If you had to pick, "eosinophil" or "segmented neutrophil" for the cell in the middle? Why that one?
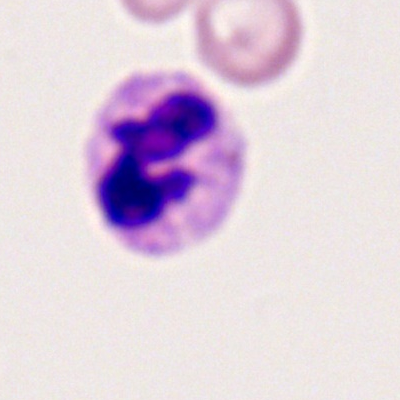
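It's a segmented neutrophil, not an eosinophil. Look first at the granules: fine, faint and pinkish.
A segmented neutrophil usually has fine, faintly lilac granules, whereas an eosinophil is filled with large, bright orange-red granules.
These fine, faint granules side with the neutrophil. Next, the nucleus: several lobes joined by narrower parts.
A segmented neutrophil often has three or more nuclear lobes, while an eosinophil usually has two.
Several lobes therefore fit the neutrophil too. Its chromatin is dense and dark purple; its cytoplasm is plentiful and pale pinkish-lilac.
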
